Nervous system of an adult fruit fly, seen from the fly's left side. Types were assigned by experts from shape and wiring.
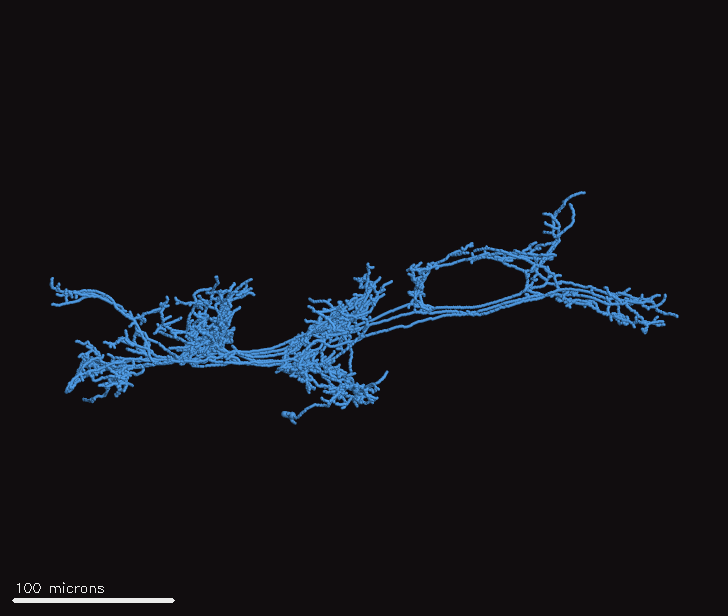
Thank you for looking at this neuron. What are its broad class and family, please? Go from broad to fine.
nerve-cord intrinsic neuron; hemilineage 05B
